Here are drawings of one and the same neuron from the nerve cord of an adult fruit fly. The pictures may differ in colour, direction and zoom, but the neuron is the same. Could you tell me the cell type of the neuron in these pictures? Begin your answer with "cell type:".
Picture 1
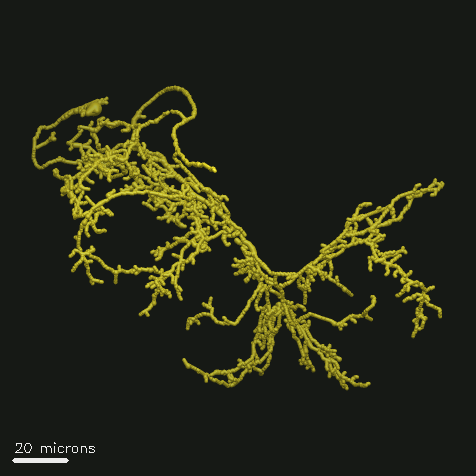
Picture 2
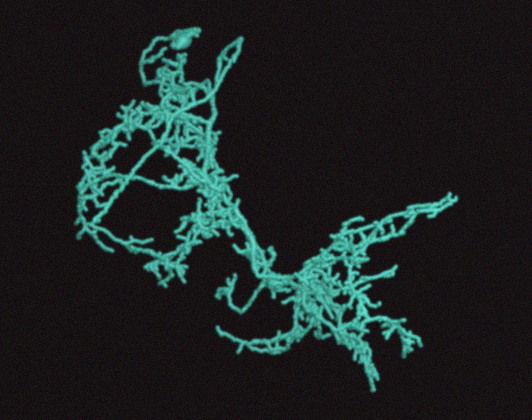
cell type: AN19A019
